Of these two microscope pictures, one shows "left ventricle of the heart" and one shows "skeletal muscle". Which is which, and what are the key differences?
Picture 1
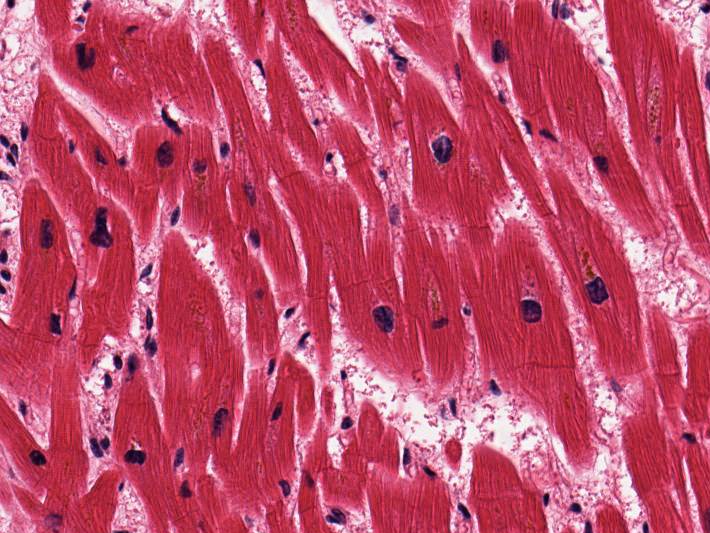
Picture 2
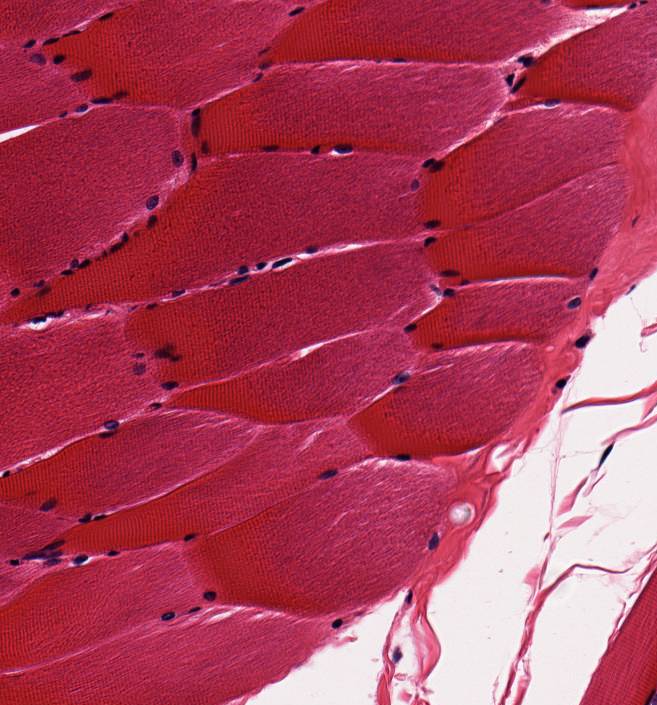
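Of the two, picture 1 is the left ventricle of the heart, and picture 2 is skeletal muscle. In picture 1, striated fibres run roughly parallel, slanting obliquely across the field, and many branch and join neighbouring fibres. Several of its central nuclei are enlarged, dark and blocky, larger than the interstitial nuclei, and golden-brown granules lie in the cytoplasm at the poles of some. In picture 2, the nuclei are dark, flattened and at the fibre edges.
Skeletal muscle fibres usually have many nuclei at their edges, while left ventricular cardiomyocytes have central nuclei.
Narrow white clefts separate some skeletal muscle fibres, and at the lower right the muscle borders white empty space crossed by thin wavy pink strands. No fat cells are present in that field.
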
